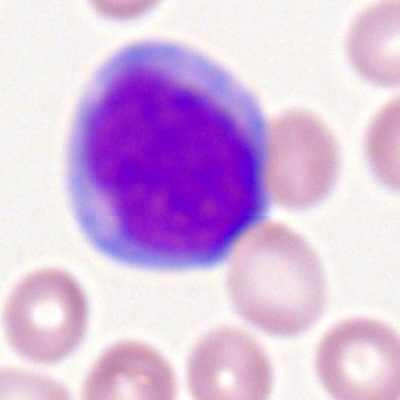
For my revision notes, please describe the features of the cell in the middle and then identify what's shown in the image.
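Look at the chromatin first: it is fine and fairly evenly spread, with no coarse dark clumps. Toward the lower part of the nucleus you can see several small paler spots. The cytoplasm forms a narrow blue rim around the nucleus, wider on the left than on the right. This is a myeloblast.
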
